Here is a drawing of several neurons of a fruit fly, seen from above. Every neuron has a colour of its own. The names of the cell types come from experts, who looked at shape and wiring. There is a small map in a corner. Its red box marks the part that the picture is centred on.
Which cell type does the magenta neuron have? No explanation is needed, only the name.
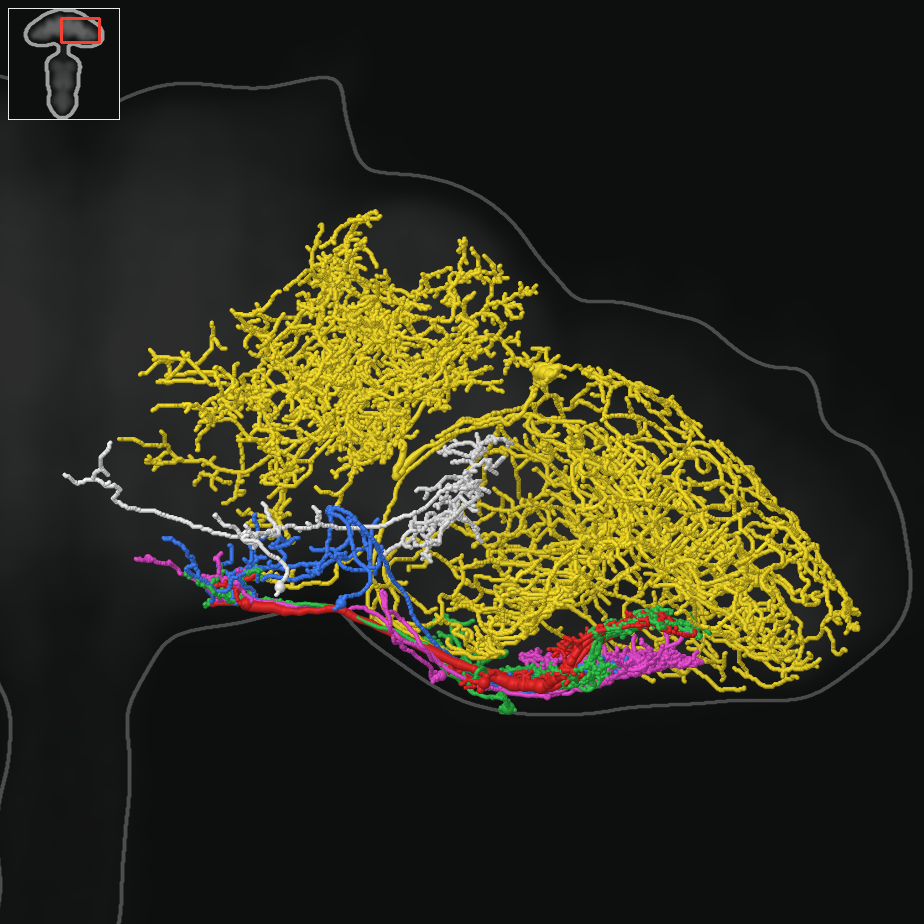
VST1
